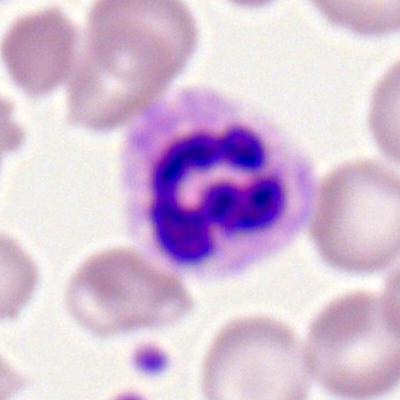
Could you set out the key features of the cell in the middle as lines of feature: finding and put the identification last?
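Nucleus: several lobes in a curved chain.
Nucleoli: none visible.
Cytoplasm: moderate rim, pale pinkish-lilac.
Granules: no large orange-red ones.
Name: segmented neutrophil.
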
